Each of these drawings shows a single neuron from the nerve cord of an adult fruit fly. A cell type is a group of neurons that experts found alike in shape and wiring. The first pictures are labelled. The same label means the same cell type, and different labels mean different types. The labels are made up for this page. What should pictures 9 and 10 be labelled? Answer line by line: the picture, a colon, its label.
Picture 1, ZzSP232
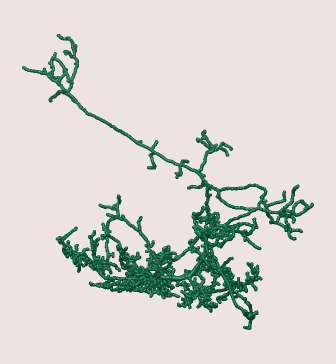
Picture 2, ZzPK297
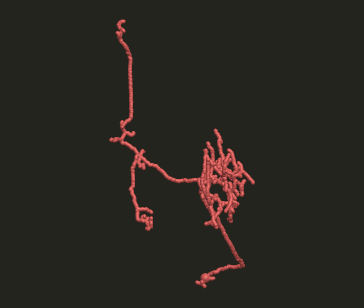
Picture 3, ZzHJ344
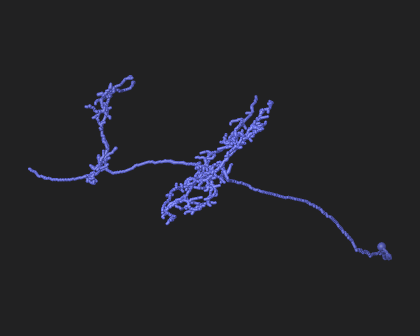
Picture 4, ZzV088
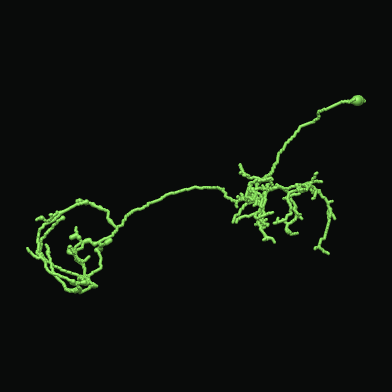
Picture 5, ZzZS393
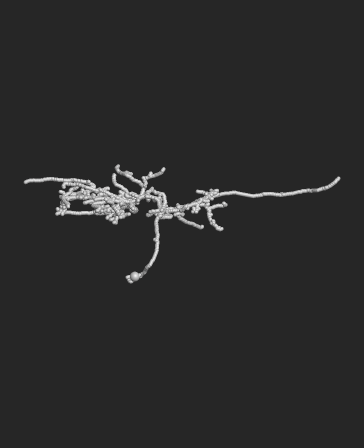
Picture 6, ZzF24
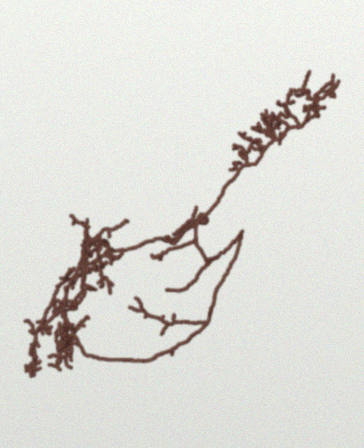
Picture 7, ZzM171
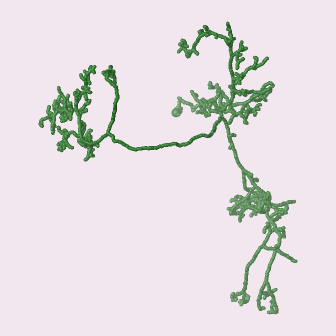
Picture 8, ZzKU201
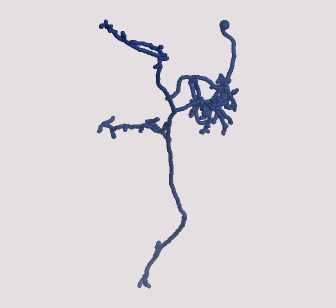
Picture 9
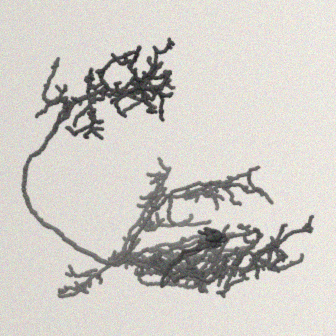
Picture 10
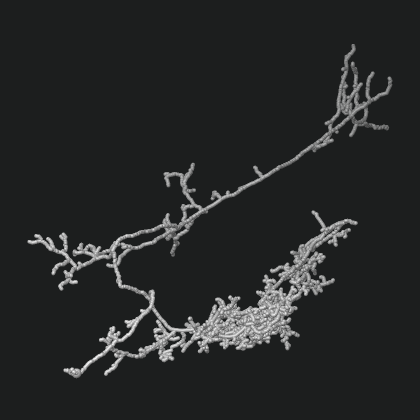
9: ZzM171
10: ZzSP232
